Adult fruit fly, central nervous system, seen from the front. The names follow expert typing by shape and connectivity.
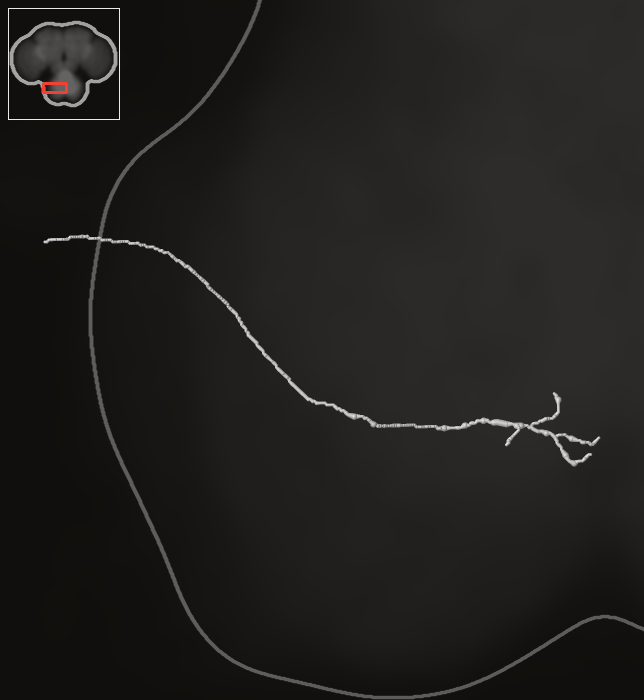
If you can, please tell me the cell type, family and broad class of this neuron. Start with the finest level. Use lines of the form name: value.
cell type: WG1
family: class gustatory
broad class: sensory neuron entering the nerve cord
